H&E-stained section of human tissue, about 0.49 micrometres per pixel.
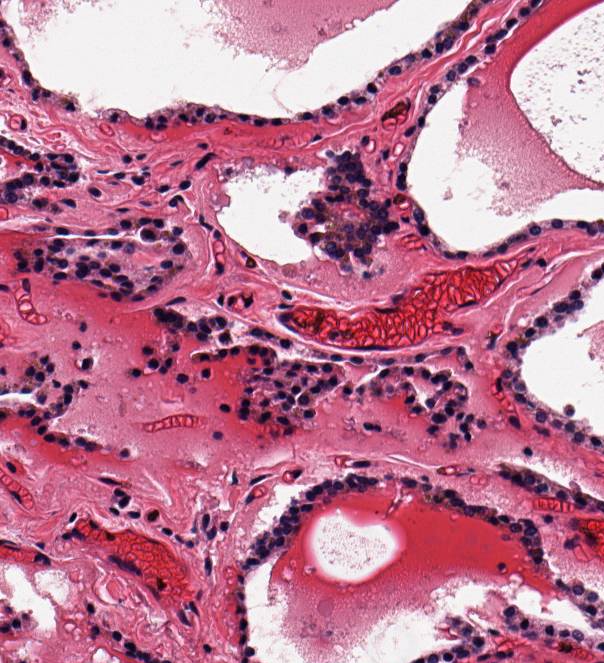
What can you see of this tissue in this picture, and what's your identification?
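You'll notice lots of dilated spaces of varying size taking up the field, the biggest ones along the top and right edges. A single layer of flattened to cuboidal cells lines them, and those cells have small, round, darkly stained nuclei. In the stroma there are vessels packed with red blood cells, the largest just right of centre. This is thyroid.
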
